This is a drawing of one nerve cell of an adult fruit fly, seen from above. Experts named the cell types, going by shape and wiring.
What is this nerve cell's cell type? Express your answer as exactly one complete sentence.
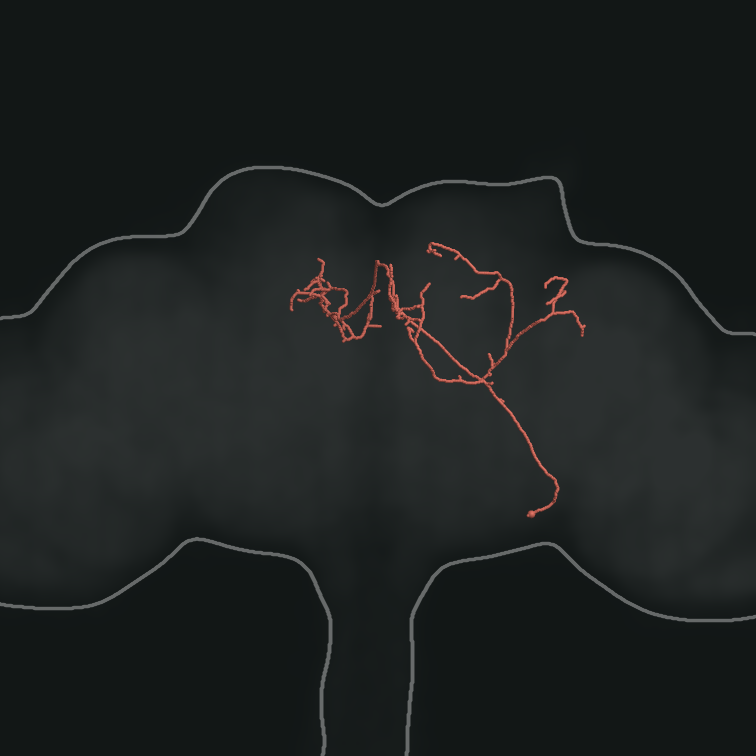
The cell type this nerve cell represents is CB4243.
